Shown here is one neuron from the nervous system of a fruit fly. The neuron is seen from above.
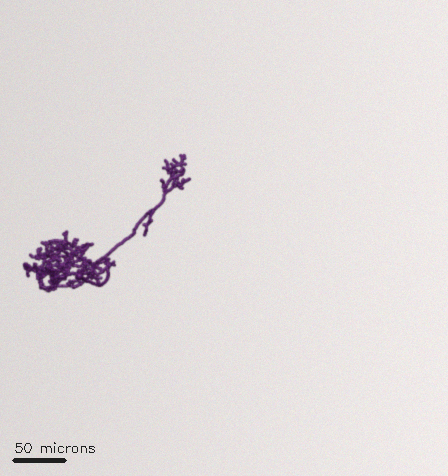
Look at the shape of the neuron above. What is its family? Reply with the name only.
hemilineage VLPd&p1_posterior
